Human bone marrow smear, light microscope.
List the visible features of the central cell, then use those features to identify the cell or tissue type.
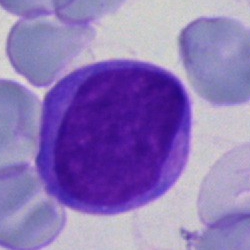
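Chromatin: finely granular, small paler spots scattered through it. Cytoplasm: blue-staining. No granules, no vacuoles in the cytoplasm. Name: blast.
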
